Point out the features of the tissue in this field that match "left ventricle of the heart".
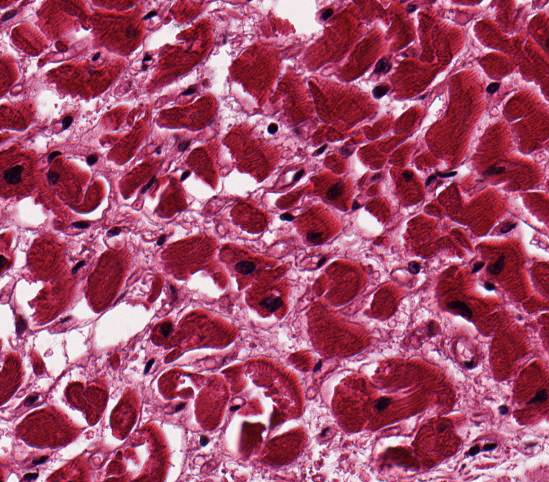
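The tissue here is left ventricle of the heart, and its muscle fibres have cytoplasm stained a deep, dense red.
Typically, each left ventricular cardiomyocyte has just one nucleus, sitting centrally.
That agrees with what is seen: wherever a fibre's nucleus falls in the plane of section, it is single, dark and central. The fibre profiles are irregular, many of them curved, bent or notched rather than evenly round. Small, dark nuclei, mostly oval or elongated, lie scattered singly in the tissue between the fibres.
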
